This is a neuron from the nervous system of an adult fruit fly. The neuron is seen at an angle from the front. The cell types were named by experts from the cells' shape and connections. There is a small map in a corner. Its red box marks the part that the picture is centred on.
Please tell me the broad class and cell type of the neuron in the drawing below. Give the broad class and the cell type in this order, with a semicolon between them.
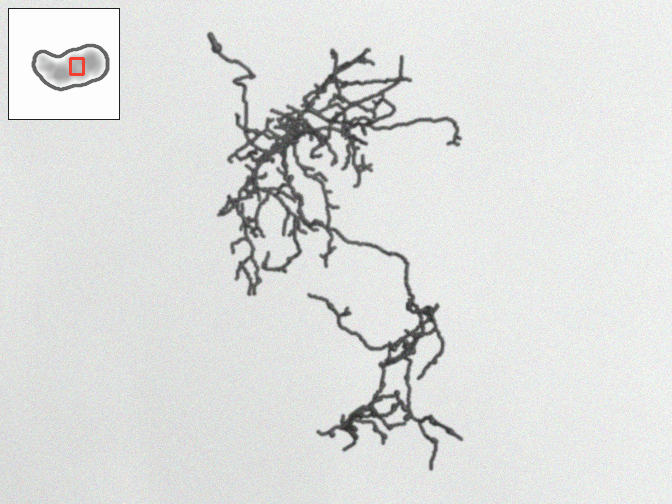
central-brain intrinsic neuron; PS315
